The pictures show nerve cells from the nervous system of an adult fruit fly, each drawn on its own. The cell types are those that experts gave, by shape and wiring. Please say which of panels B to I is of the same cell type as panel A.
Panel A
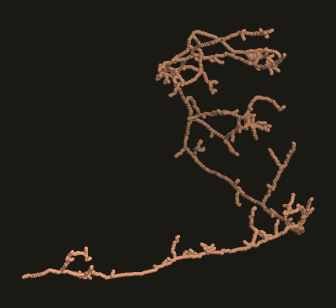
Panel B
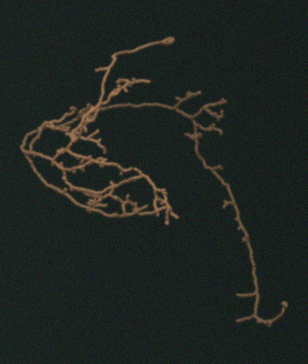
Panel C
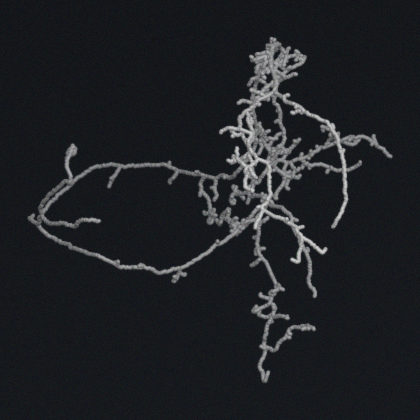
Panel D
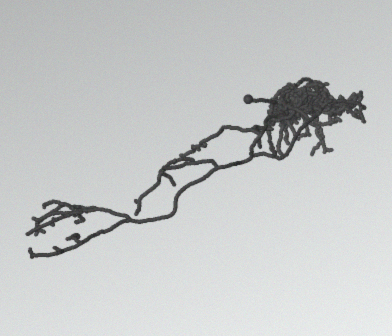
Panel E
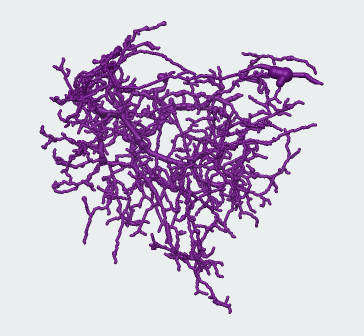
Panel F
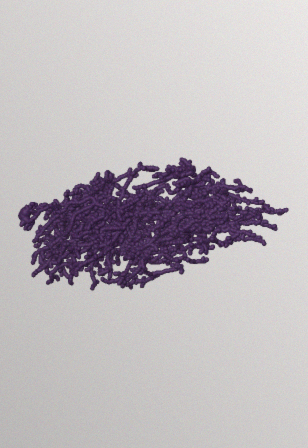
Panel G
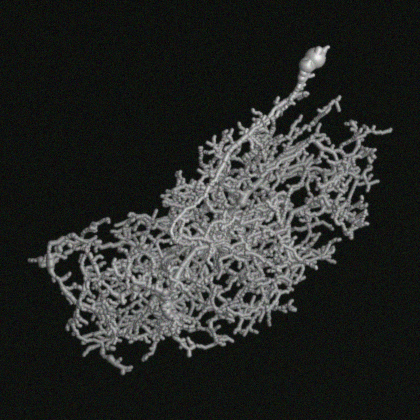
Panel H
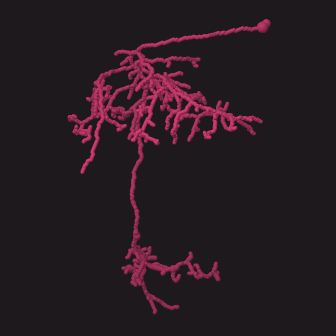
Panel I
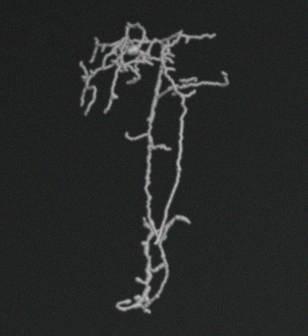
B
